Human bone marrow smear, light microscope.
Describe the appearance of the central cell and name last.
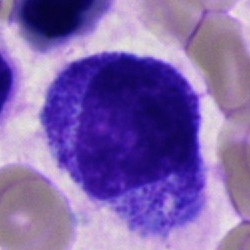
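Off-centre nucleus, toward the upper right. Cytoplasm: a rim mainly along the left and lower edges, bluish-purple, speckled with dark purple granules. Name: promyelocyte.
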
